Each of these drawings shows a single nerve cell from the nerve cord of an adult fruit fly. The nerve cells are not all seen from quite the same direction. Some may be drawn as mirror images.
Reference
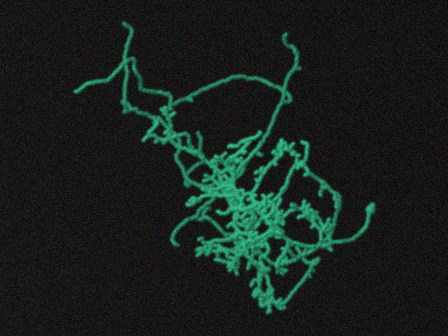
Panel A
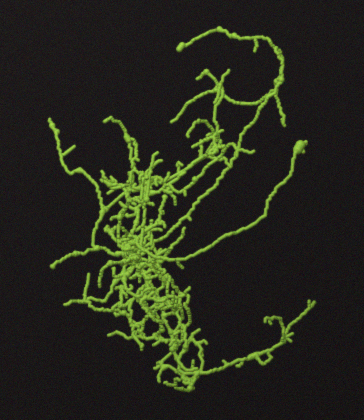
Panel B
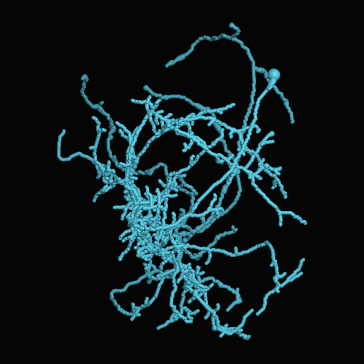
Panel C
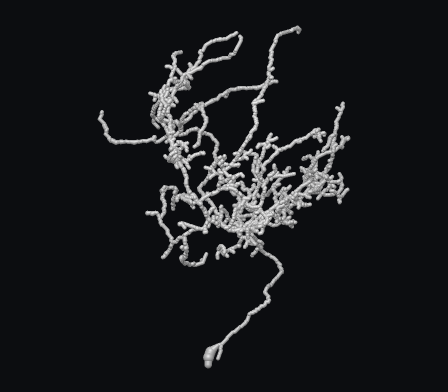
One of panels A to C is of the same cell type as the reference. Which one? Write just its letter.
B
